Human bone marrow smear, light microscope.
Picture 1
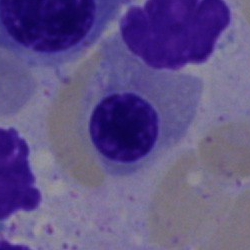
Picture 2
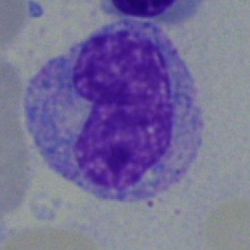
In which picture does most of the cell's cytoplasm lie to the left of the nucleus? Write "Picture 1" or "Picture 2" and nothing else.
Picture 2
